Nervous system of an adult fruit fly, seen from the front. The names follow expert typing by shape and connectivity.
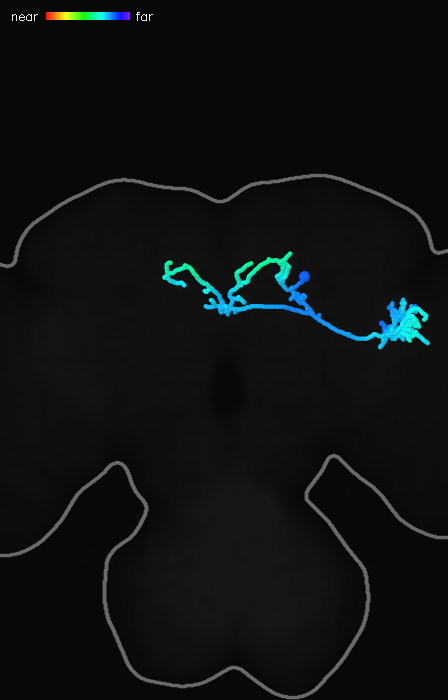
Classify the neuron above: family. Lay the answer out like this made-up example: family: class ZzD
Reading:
family: hemilineage PSp3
